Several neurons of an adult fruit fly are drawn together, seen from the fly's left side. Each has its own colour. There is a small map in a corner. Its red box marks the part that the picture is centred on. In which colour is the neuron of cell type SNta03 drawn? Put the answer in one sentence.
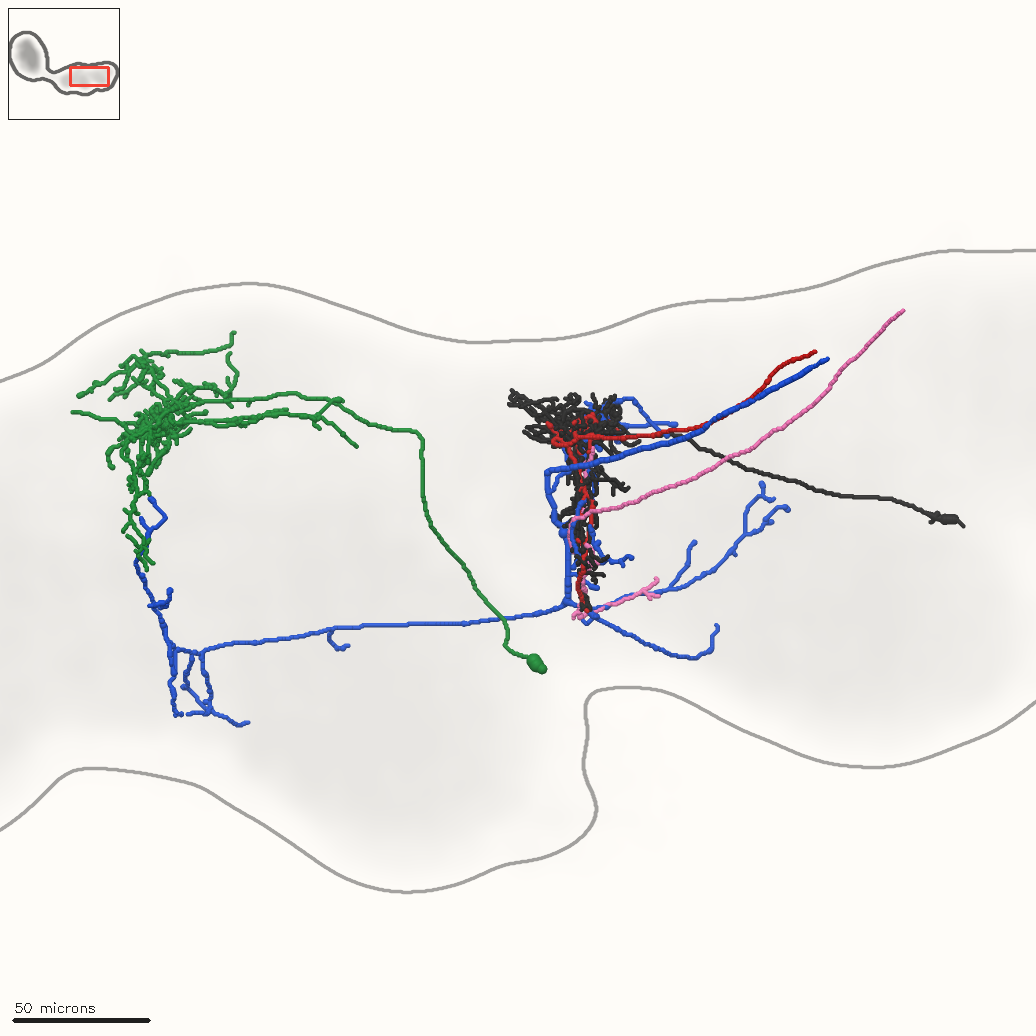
The colour is red.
